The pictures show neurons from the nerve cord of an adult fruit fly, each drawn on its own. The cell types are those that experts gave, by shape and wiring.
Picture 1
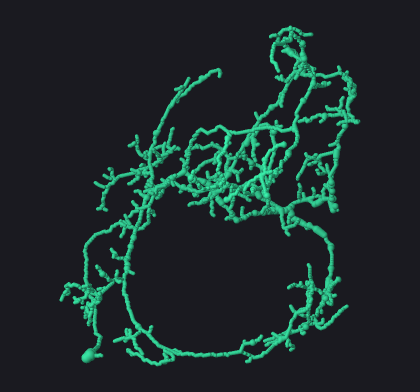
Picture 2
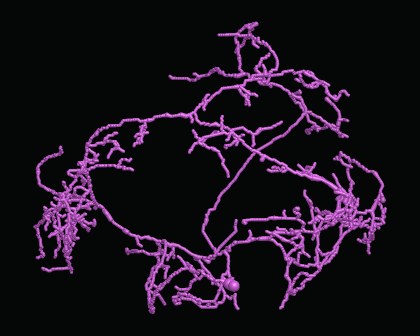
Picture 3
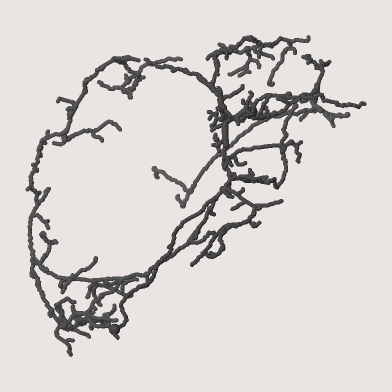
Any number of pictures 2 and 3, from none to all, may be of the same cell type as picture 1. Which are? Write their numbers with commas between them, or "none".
2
